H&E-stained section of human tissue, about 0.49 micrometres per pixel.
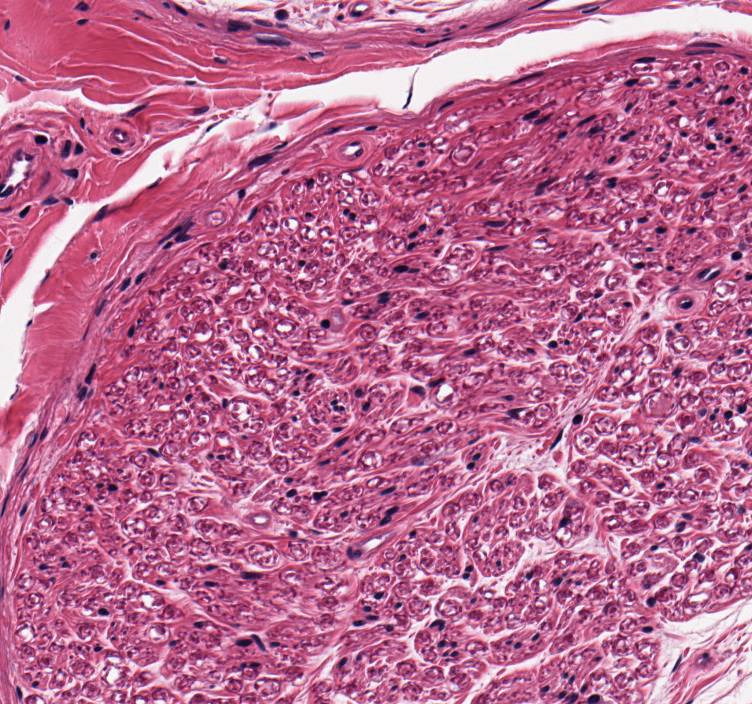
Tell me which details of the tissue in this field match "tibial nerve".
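First, the fibres are cut across, each a small round profile with a central pink dot in a clear ring, which goes with tibial nerve.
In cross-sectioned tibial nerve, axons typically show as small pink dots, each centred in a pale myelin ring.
Second, a match: several concentric layers of flattened cells with thin dark elongated nuclei wrap the fascicle at its upper and left edge.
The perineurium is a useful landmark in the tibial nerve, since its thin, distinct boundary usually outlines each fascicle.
Third, against it: one large rounded fascicle fills most of the field, its curved border along the top and left.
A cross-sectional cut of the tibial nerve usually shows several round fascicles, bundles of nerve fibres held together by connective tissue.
Last, small dark oval to elongated nuclei lie singly among the fibre profiles throughout.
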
